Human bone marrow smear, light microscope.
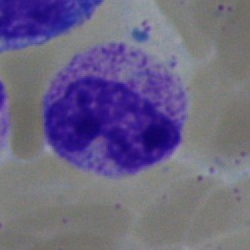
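Band neutrophil, the central cell in this stained human bone marrow smear. Its outline is round; its nucleus is kidney-shaped, with the indentation on the lower edge; and no nucleoli are visible.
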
